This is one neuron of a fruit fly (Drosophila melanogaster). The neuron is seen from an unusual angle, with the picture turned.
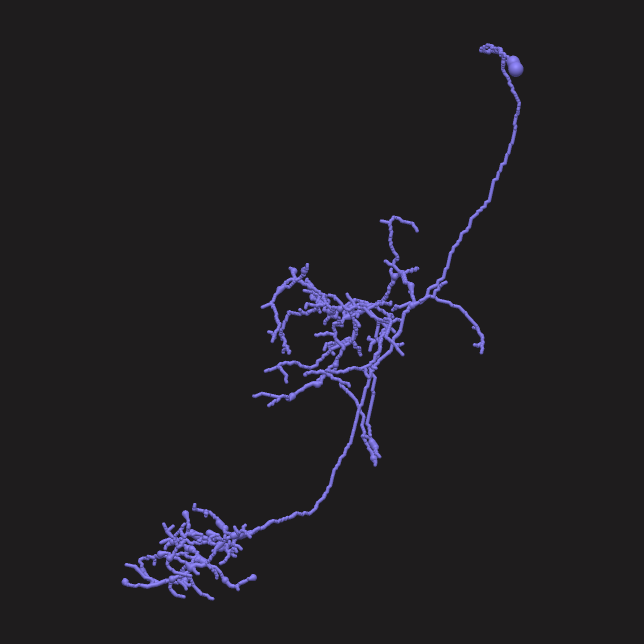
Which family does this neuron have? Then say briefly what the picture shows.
The family is hemilineage DL1_ventral. Its broad class is central-brain intrinsic neuron. Its cell body lies at the upper right of the picture. The picture shows dozens of branch ends.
